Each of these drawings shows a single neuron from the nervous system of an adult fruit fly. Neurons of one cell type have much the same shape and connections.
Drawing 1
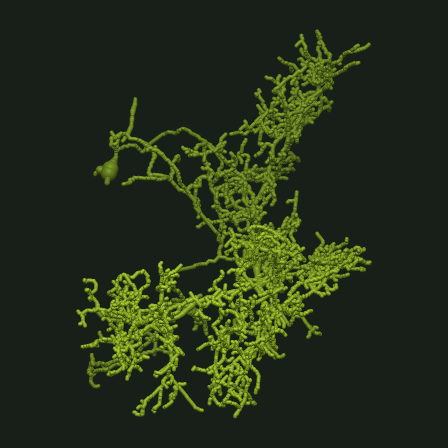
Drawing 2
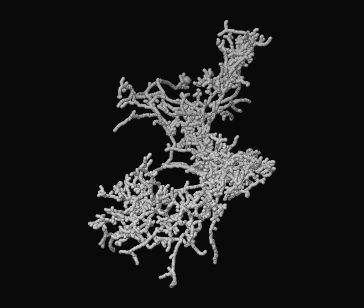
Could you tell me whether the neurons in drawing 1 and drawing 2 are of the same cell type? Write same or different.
same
